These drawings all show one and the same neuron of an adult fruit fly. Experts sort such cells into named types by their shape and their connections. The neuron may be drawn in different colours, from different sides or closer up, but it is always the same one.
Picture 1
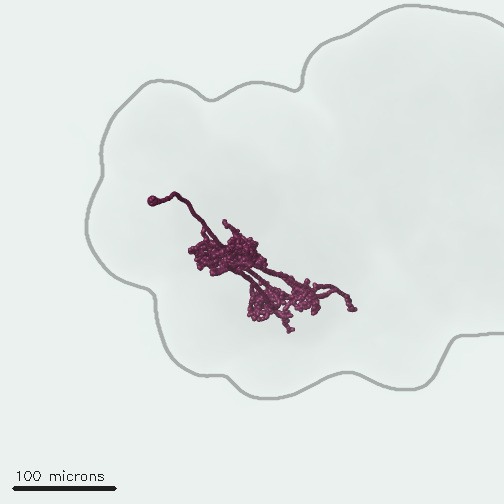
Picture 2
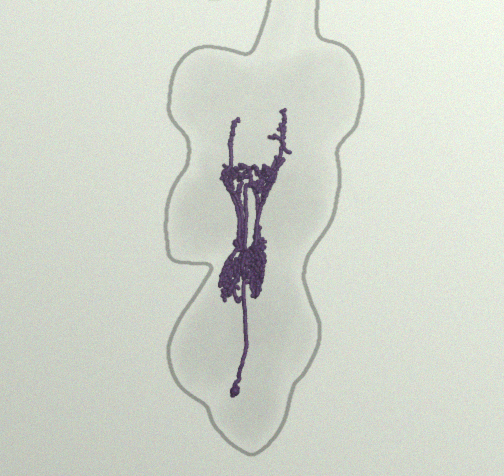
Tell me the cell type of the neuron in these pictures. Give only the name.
IN00A007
